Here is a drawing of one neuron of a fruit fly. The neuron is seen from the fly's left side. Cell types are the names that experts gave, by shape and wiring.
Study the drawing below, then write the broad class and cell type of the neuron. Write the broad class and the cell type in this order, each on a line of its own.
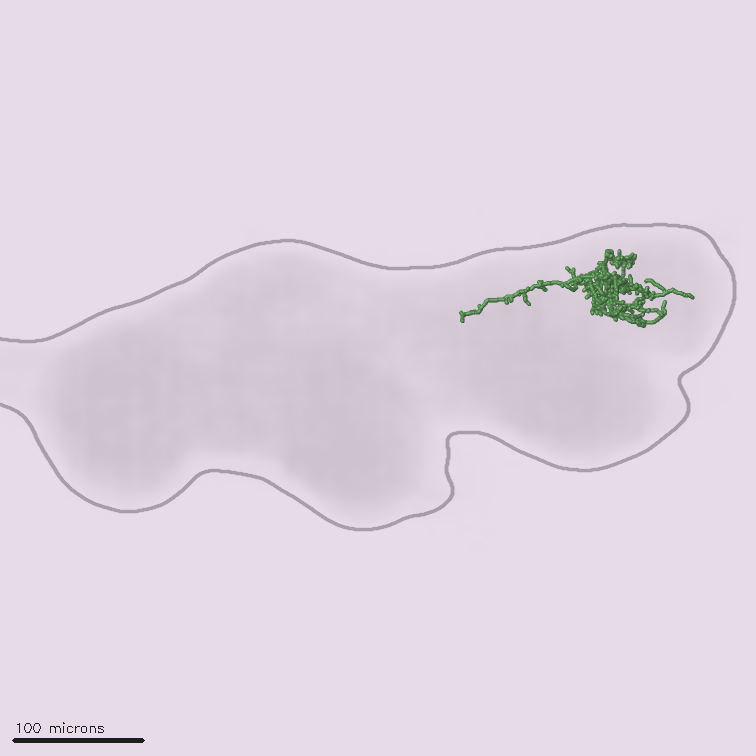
nerve-cord intrinsic neuron
INXXX331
